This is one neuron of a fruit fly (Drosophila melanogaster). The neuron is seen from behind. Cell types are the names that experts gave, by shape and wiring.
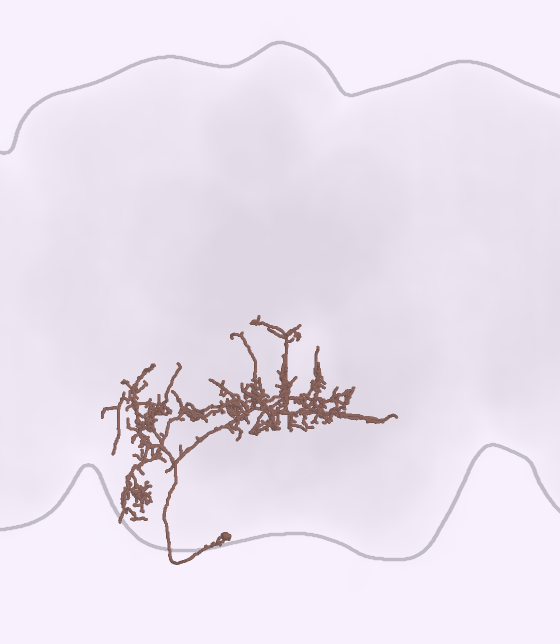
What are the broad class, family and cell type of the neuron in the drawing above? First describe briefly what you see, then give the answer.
The cell body is at the bottom of the picture. In this view it is about as wide as it is tall. It is a nerve-cord intrinsic neuron. The family is hemilineage 13A. The cell type is IN13A011.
